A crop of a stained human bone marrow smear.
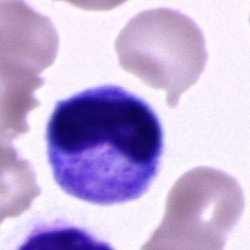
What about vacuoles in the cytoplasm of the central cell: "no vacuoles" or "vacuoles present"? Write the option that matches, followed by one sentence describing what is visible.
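No vacuoles. No clear vacuoles are seen anywhere in the cell.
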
